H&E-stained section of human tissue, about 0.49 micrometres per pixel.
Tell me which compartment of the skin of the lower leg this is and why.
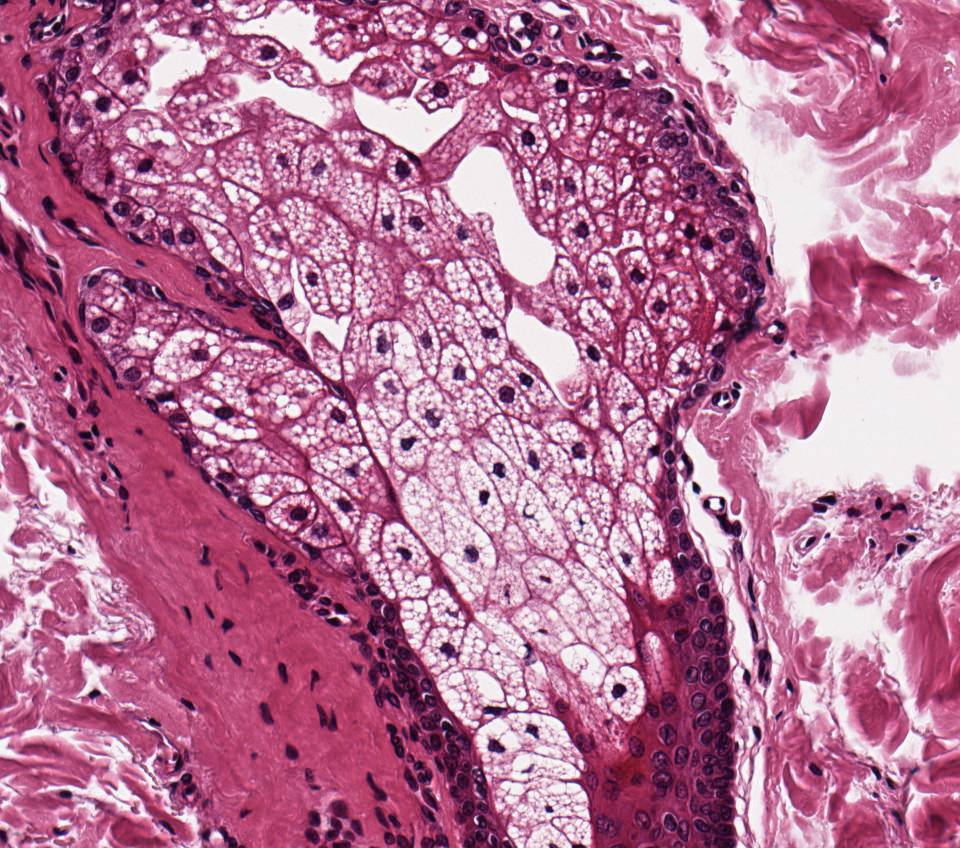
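This is a sebaceous gland. Most cells in the lobule have finely bubbly, pale cytoplasm and one central round dark nucleus.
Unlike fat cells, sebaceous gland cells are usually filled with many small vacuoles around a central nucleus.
At its edges, a thin rim of small dark-nucleated cells with scant cytoplasm gives way to larger, paler cells towards the centre.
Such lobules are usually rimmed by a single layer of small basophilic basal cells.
Along the left side runs a broad band of dense, deep pink fibrous tissue with scattered elongated dark nuclei.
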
